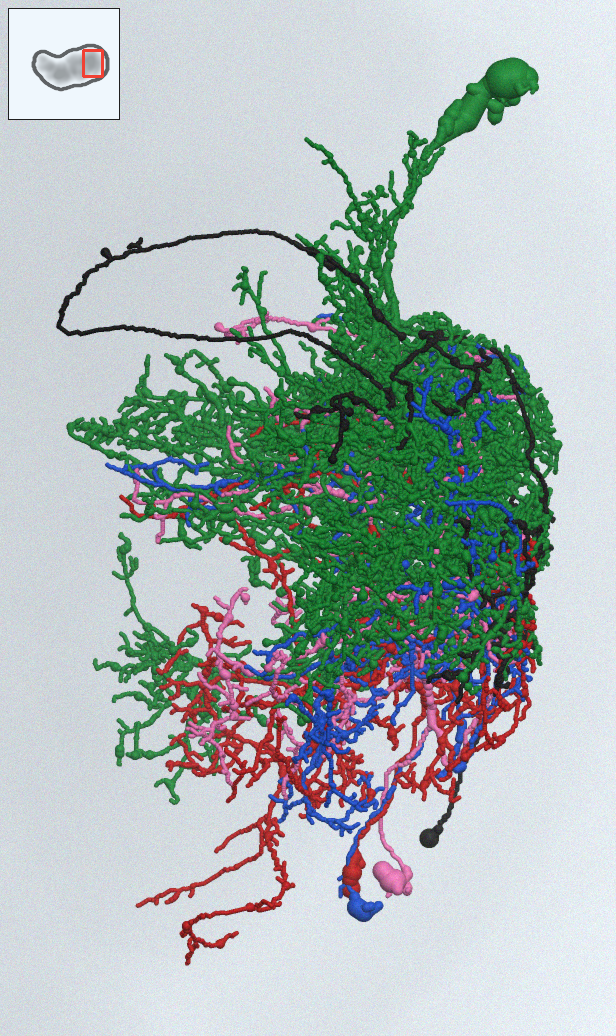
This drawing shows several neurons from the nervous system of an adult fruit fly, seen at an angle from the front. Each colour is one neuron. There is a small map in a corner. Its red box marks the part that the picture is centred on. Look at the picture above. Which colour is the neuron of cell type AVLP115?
black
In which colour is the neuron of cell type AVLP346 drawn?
blue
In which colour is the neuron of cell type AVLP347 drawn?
red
